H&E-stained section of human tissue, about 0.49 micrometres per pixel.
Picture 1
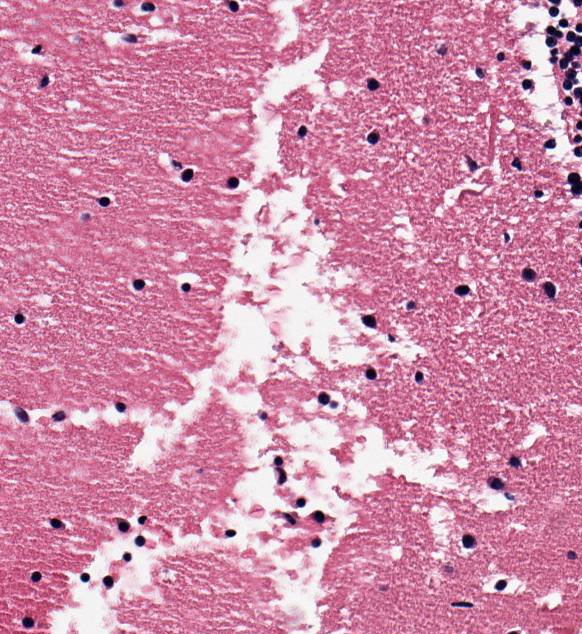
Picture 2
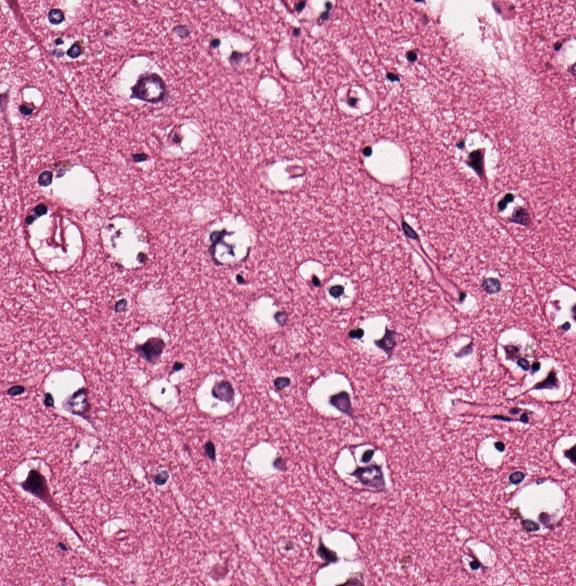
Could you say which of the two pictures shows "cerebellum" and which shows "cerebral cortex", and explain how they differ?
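The tissue of picture 1 is cerebellum, and that of picture 2 is cerebral cortex. In picture 1 a dense crowd of small dark round nuclei fills the top right corner, while most of the field is a pink, finely granular to fibrillary matrix with small nuclei scattered singly.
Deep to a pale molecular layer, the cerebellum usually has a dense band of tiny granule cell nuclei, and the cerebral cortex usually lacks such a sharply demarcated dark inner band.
Across the uniform pink fibrillary background of picture 2, cells lie singly, and larger neurons with dark, often angular or triangular profiles are scattered evenly.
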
